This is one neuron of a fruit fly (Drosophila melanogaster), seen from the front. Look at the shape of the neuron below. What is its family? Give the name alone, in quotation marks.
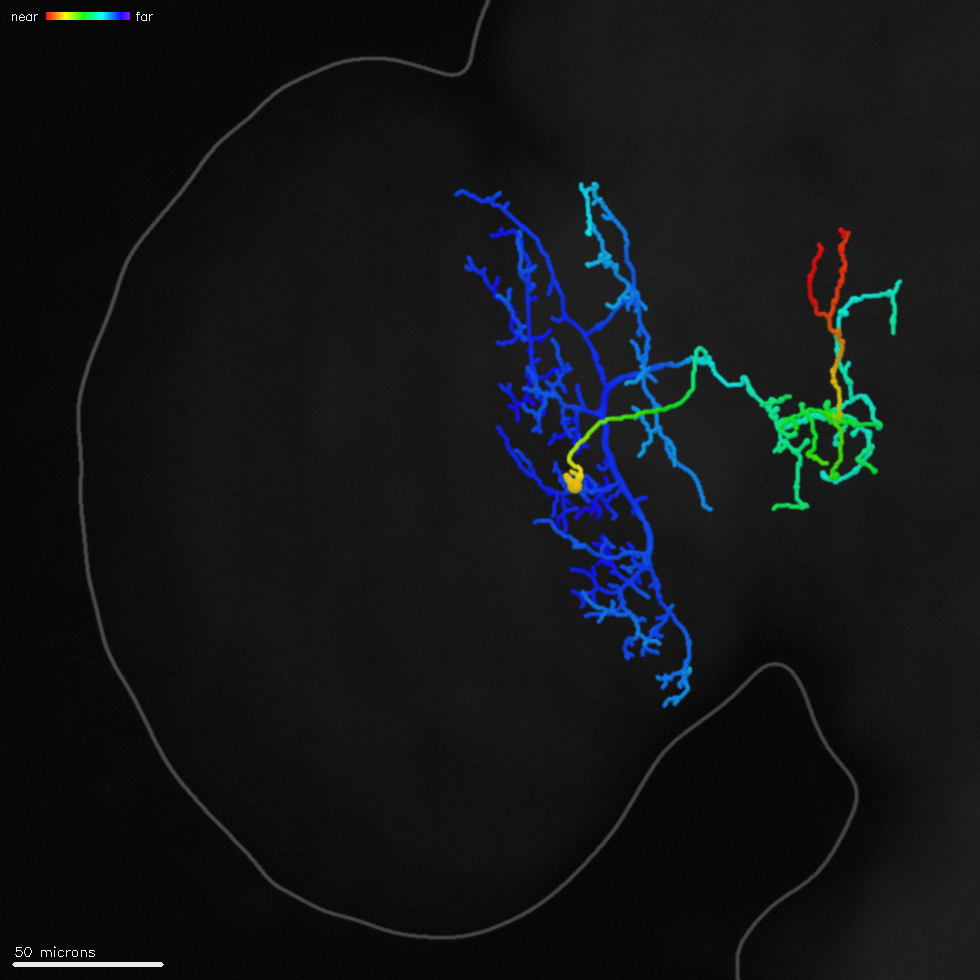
"LPT"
